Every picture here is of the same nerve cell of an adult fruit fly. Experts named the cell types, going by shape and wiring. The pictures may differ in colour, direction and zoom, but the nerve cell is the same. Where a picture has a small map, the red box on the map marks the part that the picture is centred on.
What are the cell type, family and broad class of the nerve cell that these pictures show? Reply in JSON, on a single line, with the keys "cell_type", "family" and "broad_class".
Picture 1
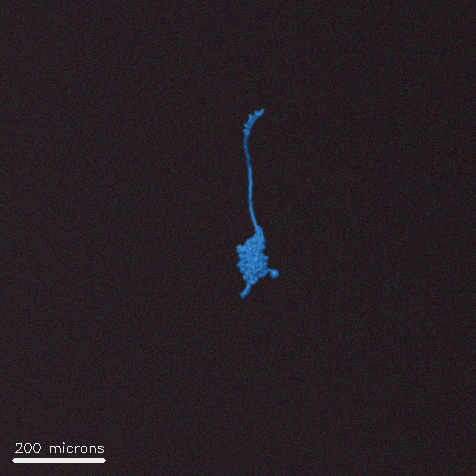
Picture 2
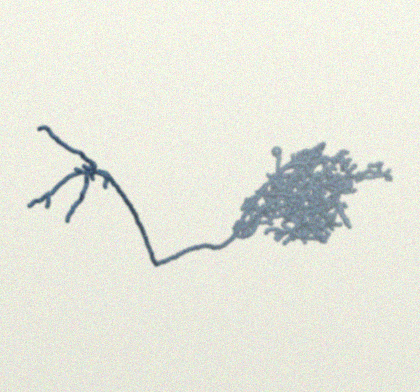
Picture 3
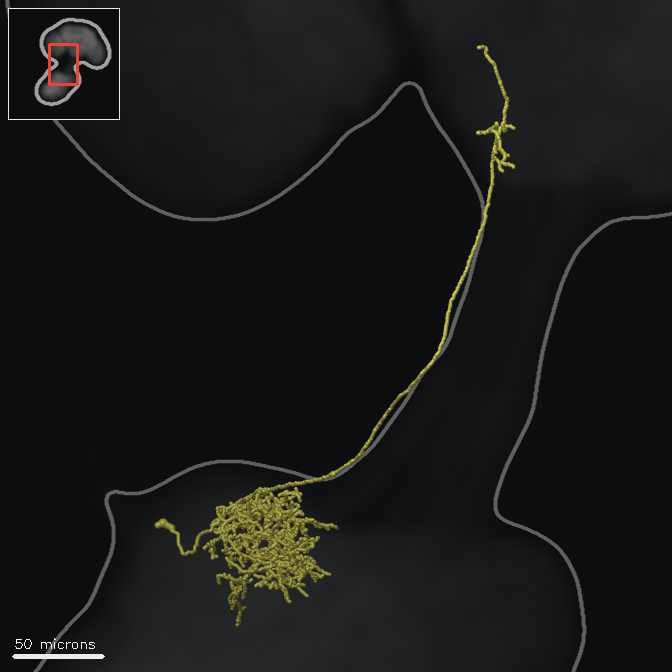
{"cell_type": "AN11B008", "family": "hemilineage 11B", "broad_class": "ascending neuron"}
